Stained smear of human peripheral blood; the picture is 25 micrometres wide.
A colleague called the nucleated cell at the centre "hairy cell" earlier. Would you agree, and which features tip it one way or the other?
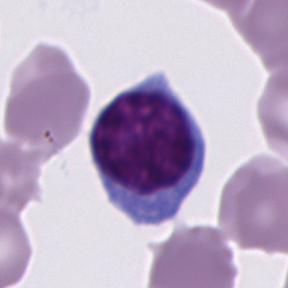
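The cell is a typical lymphocyte, not a hairy cell. Its nucleus is round in outline, about 9 micrometres across, with a smooth edge lacking any notch or fold.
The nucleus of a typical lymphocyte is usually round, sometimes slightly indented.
No distinct nucleolus is visible in the nucleus, whose chromatin is dark purple and coarsely clumped.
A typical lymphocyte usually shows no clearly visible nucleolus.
The absence of granules from the blue cytoplasm would fit either name.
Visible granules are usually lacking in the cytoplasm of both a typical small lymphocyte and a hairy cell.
The cell measures about 13 by 10 micrometres, with an oval outline that narrows to a blunt point at the top, and the nucleus fills about 70% of its area.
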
